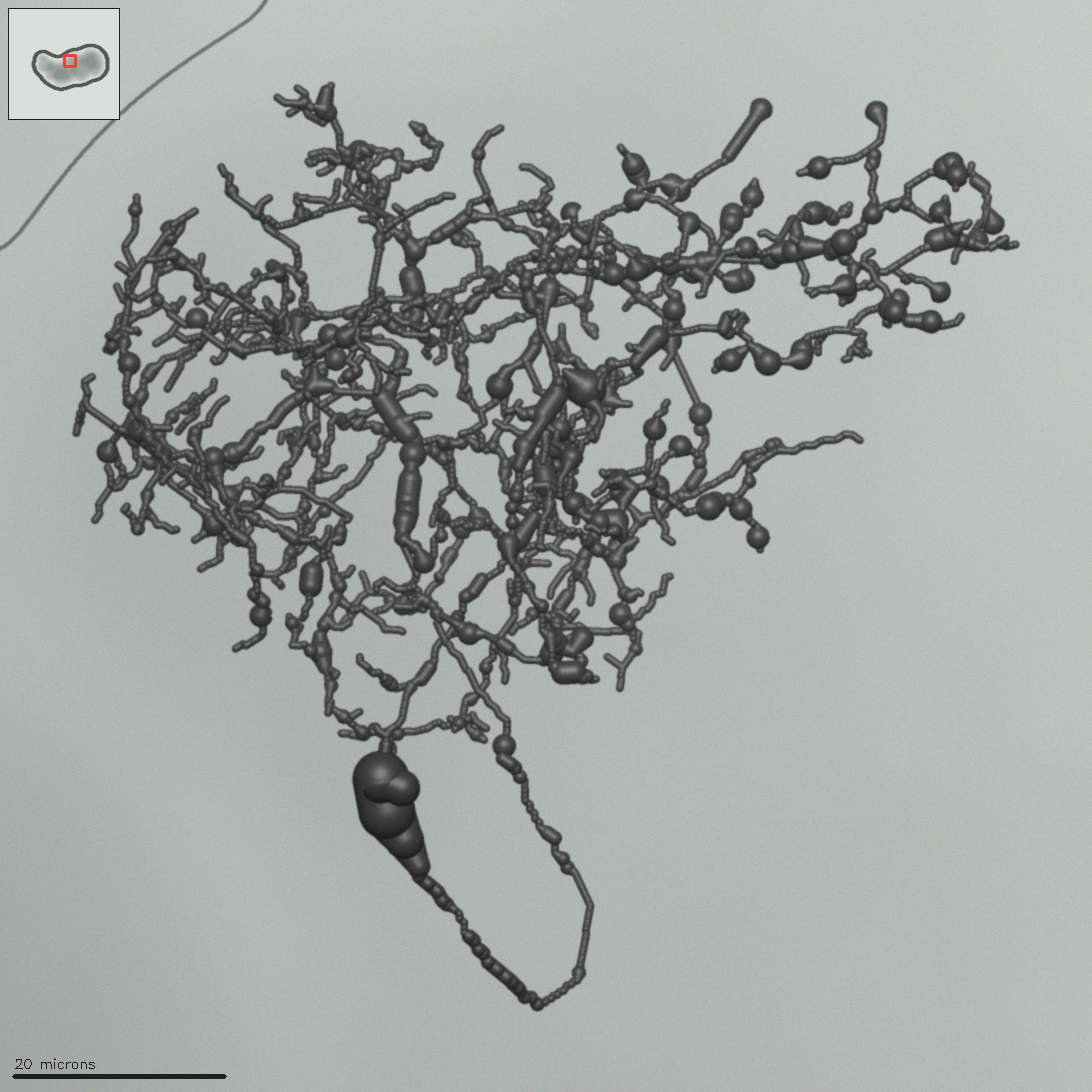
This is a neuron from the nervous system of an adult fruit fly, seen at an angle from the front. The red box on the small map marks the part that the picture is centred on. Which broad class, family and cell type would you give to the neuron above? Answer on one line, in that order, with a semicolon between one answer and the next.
central-brain intrinsic neuron; LHAV; LHAV5d1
